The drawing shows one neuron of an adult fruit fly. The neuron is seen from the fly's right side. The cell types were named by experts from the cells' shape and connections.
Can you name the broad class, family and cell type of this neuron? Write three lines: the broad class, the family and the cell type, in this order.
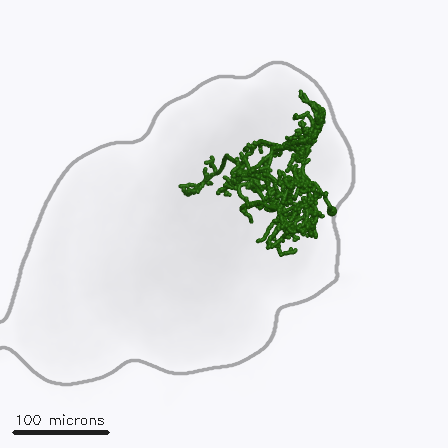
central-brain intrinsic neuron
hemilineage SLPa&l1_anterior
AVLP211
